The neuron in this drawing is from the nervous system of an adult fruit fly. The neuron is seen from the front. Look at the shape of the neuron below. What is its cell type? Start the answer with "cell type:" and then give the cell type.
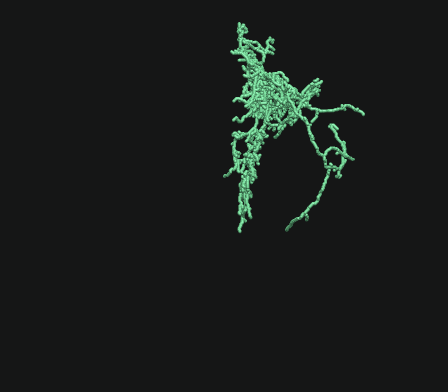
cell type: IN01A045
